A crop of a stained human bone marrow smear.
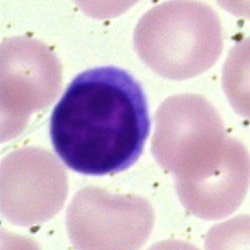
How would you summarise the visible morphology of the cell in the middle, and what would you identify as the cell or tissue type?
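Round and smooth outline, then. The nucleus sits off-centre toward the left, its chromatin dark purple and densely clumped. Only a scant blue rim of cytoplasm, widest on the right. So: a lymphocyte.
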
